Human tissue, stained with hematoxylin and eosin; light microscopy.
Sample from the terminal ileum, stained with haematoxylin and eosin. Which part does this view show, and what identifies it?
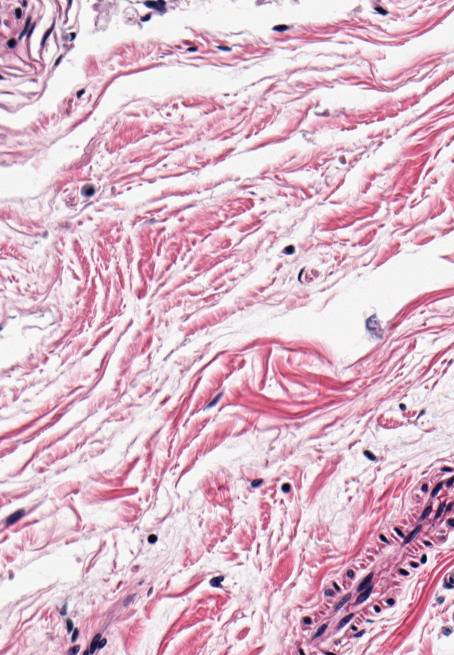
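This field is dense connective tissue. What decides it is the wavy pink collagen bundles filling the field, with small dark nuclei sparse and scattered singly among them.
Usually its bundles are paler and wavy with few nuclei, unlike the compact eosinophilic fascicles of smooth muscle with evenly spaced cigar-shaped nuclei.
Here the bundles run mostly diagonally, lower left to upper right; neither epithelium nor fat cells appear anywhere in the field.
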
